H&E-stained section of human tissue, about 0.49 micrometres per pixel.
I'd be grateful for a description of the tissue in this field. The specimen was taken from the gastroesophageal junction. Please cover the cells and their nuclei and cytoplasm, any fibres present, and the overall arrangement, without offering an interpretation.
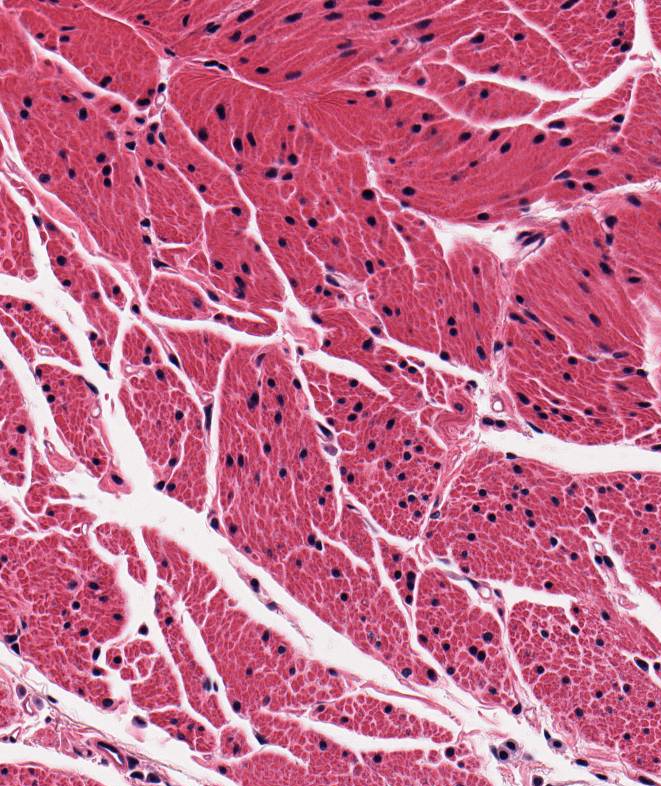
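Throughout the field, muscle fibres are grouped into bundles separated by branching pale clefts. Their nuclei are central in the fibres rather than at the edges. These nuclei are small, dark and round to oval, evenly scattered through the muscle. Fibres cut across show pink cytoplasm with a fine stippled texture.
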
